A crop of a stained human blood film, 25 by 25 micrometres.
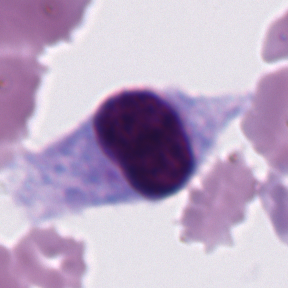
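Hairy cell, seen in the middle of this peripheral blood smear. Abundant cytoplasm covers more area than the nucleus, with more of it lying to the left of the nucleus than to the right. The cytoplasm looks mottled and patchy, without distinct granules.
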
